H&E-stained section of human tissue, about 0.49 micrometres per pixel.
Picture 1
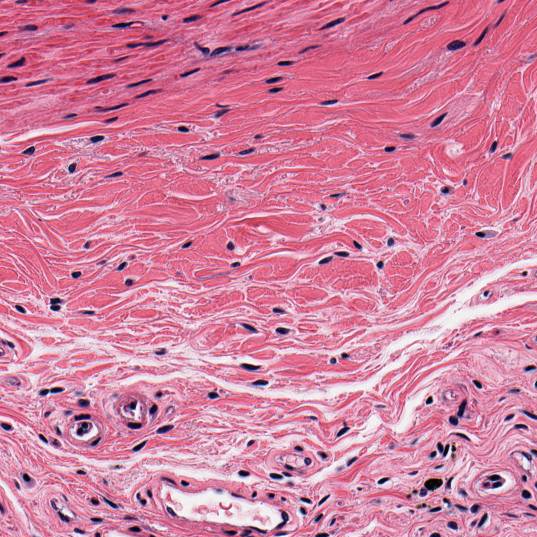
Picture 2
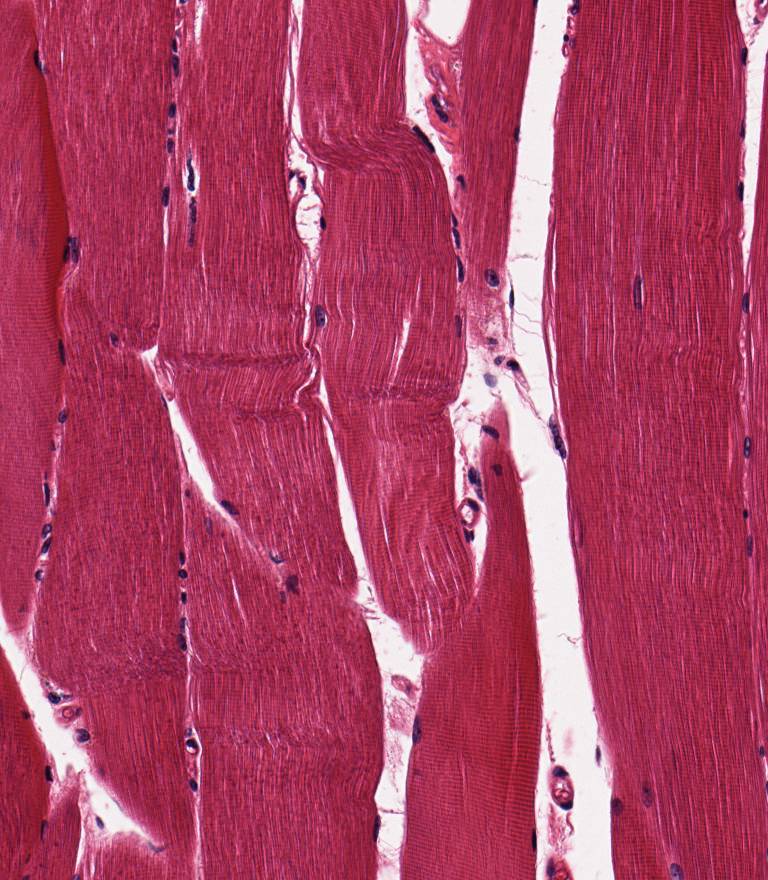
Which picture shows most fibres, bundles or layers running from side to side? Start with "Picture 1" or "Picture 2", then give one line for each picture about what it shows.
Picture 1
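In picture 1: The fibre bundles in the upper part run roughly horizontally across the field.
In picture 2: Long parallel muscle fibres run roughly top to bottom across the whole field.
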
